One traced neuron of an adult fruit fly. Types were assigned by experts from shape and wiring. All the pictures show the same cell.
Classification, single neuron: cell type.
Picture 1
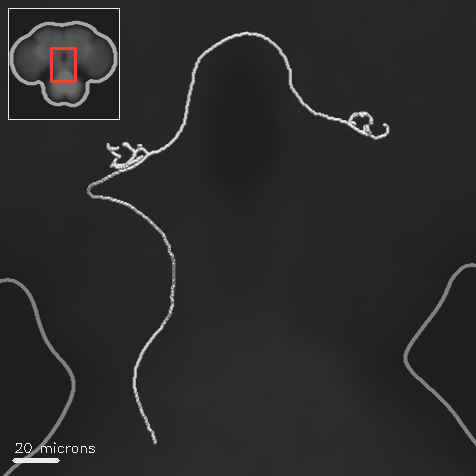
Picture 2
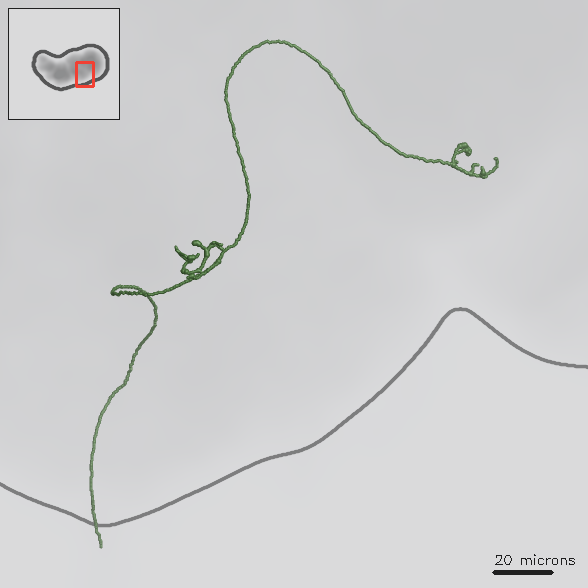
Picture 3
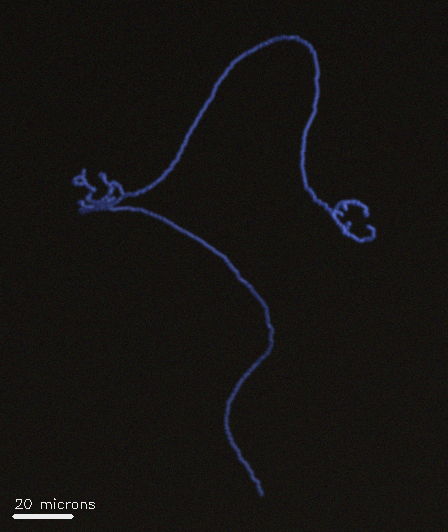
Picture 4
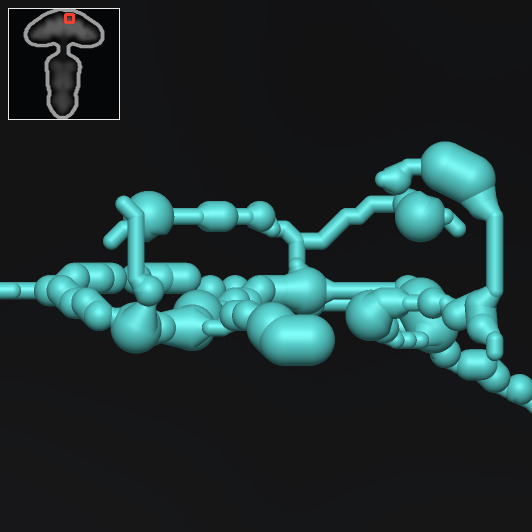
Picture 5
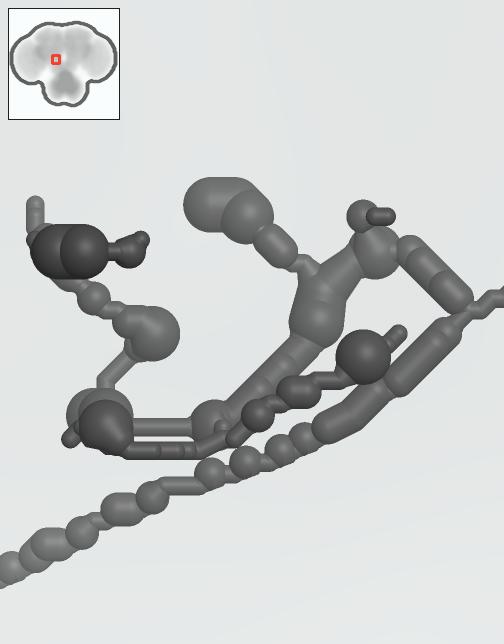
ORN_VA4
